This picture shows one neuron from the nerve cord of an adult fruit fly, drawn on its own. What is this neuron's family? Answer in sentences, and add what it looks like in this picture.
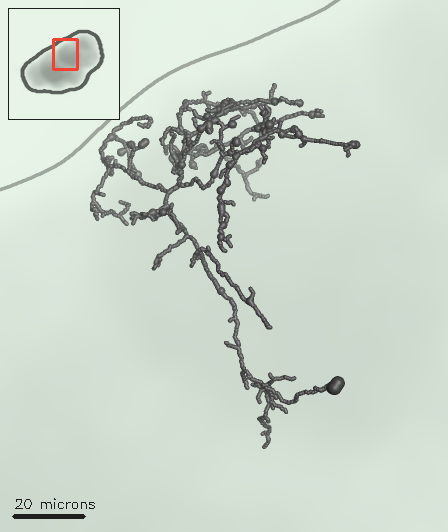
Its family is hemilineage 13A. It is a nerve-cord intrinsic neuron. By the scale bar it is about 100 microns tall in this view. Dozens of branch ends can be seen.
